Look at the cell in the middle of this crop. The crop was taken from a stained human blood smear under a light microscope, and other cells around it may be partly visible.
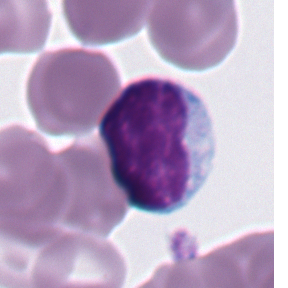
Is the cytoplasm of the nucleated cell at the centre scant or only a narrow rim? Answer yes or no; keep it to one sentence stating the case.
Yes, the cell has scant cytoplasm, no more than a thin rim.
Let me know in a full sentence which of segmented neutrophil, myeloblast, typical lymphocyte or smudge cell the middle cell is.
The cell at the middle of the crop is recognized as a typical lymphocyte.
